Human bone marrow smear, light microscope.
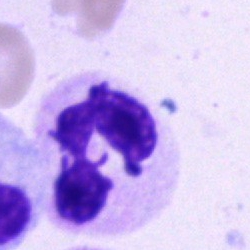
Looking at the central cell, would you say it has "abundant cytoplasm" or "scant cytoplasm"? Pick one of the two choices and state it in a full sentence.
The cell's cytoplasm around its nucleus is ample.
